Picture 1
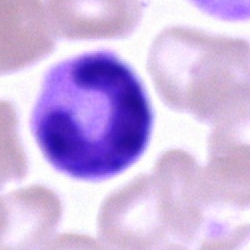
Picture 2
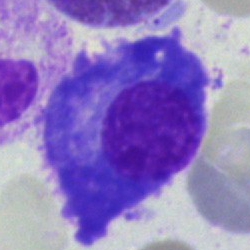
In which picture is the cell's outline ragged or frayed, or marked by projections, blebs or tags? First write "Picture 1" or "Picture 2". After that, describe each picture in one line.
Picture 2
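Picture 1: The cell outline is round and smooth.
Picture 2: The cell outline is irregular, with small knobbly projections along its border.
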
